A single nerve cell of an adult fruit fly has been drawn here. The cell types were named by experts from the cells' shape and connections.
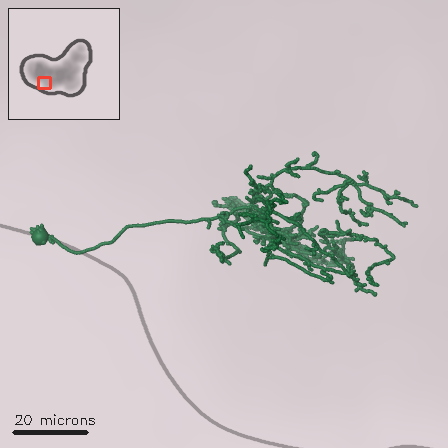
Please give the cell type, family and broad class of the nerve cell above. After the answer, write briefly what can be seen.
Its cell type is GNG421. Its family is hemilineage TRdl_b. This is a central-brain intrinsic neuron. The cell body can be seen on the left of the picture. By the scale bar it is about 110 microns wide in this view.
